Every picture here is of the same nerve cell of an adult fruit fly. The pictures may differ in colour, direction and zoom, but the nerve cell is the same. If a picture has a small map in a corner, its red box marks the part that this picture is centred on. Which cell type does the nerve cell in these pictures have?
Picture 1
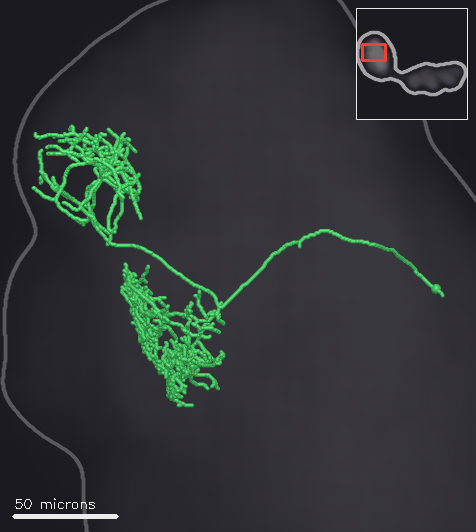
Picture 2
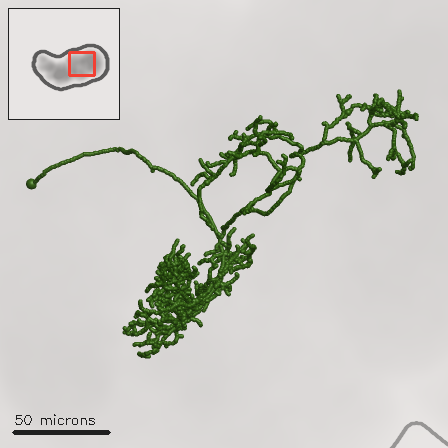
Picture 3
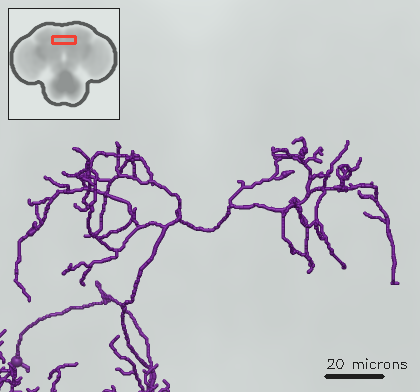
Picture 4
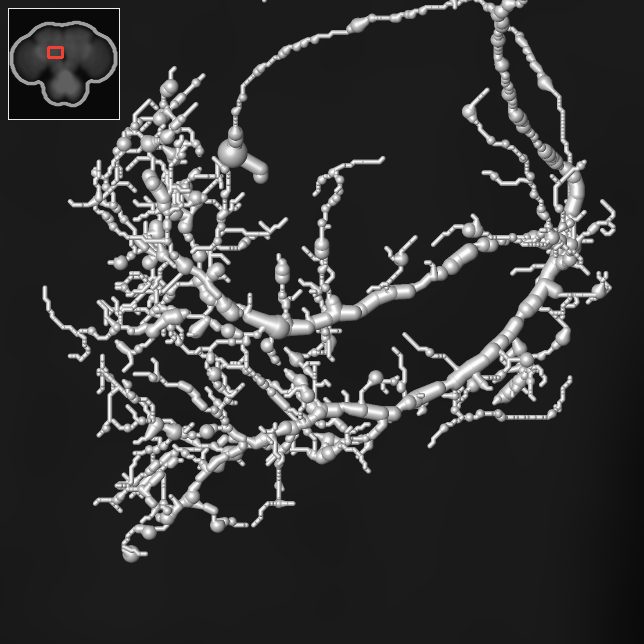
LAL198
